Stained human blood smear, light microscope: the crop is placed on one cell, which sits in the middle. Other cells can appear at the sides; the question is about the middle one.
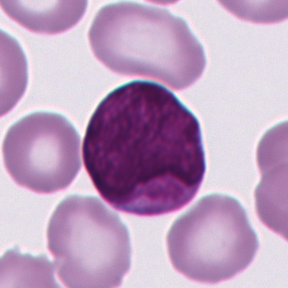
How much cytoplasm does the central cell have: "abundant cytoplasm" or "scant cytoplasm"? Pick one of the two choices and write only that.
Scant cytoplasm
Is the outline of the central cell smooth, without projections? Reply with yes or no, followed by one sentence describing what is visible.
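Yes. The cell outline is smooth and roughly round.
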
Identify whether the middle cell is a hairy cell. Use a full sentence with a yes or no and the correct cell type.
No, the cell in the middle is categorised as a myeloblast, not a hairy cell.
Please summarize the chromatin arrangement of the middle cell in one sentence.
What stands out is chromatin that is coarsely clumped.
